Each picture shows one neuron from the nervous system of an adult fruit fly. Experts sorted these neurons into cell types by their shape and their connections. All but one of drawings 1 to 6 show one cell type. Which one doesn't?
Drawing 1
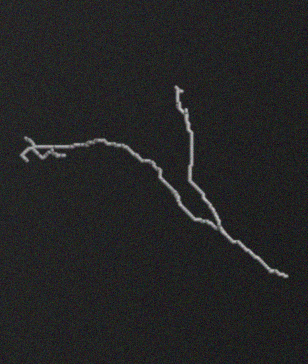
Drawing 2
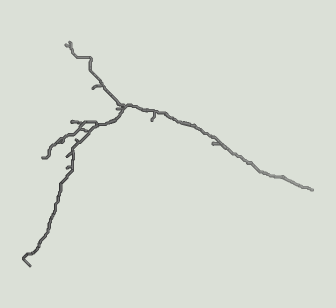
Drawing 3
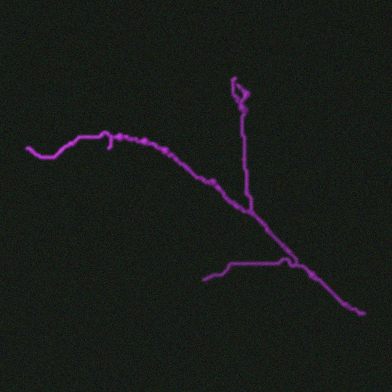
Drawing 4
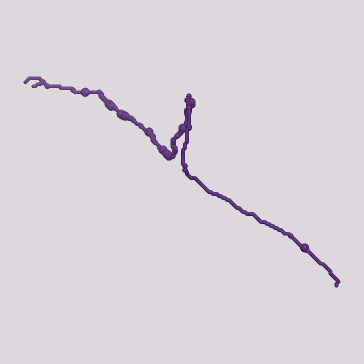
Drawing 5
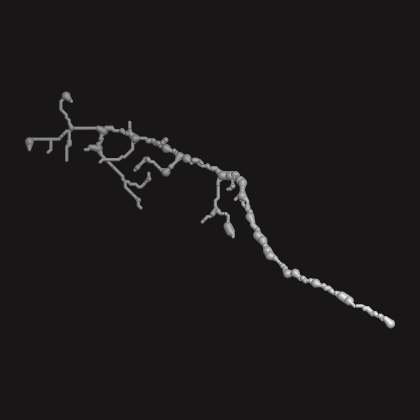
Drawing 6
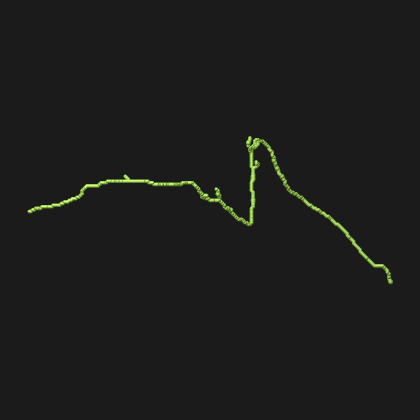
2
